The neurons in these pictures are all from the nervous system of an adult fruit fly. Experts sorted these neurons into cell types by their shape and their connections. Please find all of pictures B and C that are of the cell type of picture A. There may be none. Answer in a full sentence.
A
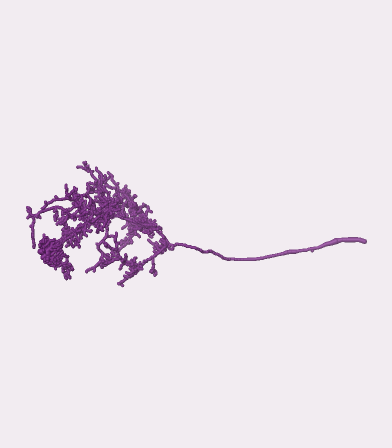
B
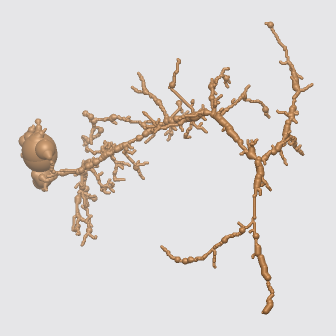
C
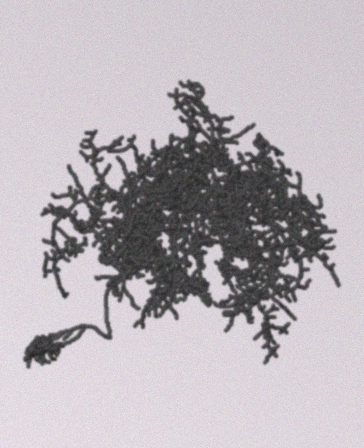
Picture B is of the same cell type.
